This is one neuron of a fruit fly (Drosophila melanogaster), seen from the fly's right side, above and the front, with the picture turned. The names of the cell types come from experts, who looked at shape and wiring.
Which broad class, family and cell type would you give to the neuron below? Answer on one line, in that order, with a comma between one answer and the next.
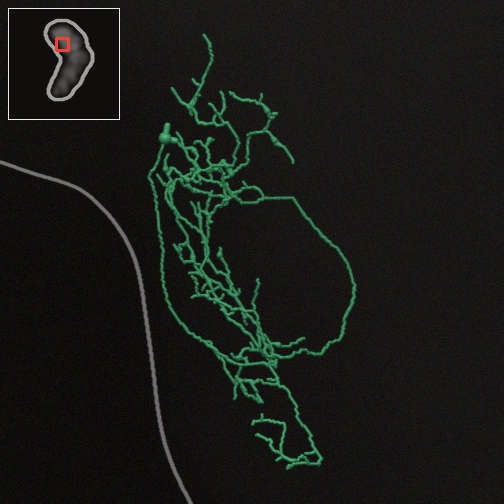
central-brain intrinsic neuron, hemilineage SMPpd1, SMP350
